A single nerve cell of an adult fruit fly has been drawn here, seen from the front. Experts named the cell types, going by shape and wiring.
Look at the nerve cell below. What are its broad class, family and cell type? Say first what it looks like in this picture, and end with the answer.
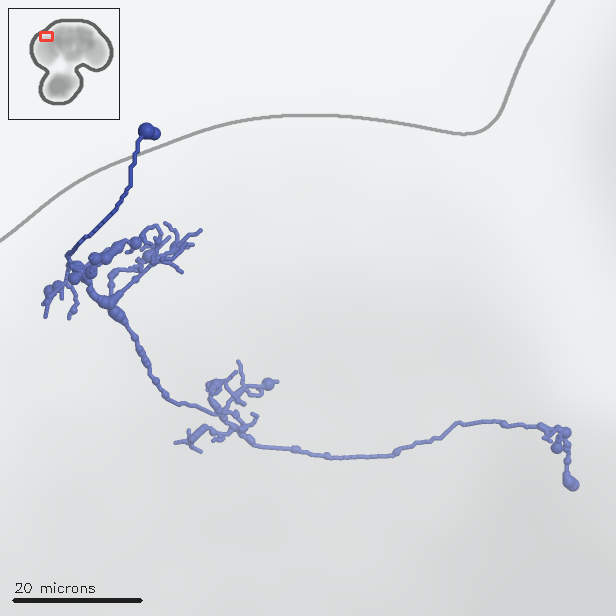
The cell body can be seen at the upper left of the picture. From left to right in the picture it spans about 85 microns. Dozens of branch ends can be seen. It is an optic-lobe intrinsic neuron. The family is Tm. It is of cell type Tm6.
